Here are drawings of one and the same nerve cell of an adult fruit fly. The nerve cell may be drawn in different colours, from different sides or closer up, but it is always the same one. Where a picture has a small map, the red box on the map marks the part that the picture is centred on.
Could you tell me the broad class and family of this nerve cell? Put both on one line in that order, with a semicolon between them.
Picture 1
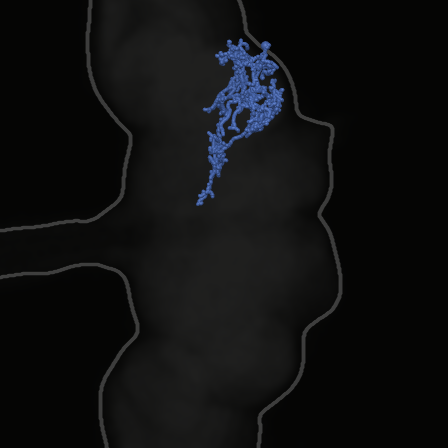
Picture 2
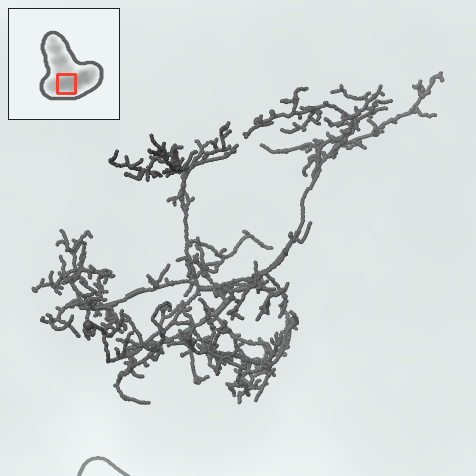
central-brain intrinsic neuron; hemilineage VLPl2_medial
